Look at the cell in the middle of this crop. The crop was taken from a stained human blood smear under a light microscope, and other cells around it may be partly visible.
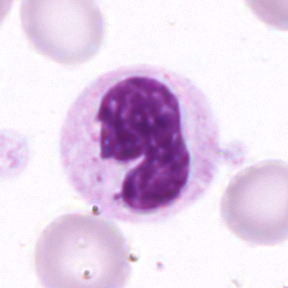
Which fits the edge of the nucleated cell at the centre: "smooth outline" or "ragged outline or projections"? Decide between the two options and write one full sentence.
Neither ragged parts nor projections, blebs or tags mark the edge of the cell.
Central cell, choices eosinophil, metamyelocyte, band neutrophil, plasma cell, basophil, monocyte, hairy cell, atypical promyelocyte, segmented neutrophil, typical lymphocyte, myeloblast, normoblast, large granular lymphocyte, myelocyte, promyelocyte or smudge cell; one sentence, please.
This crop's central cell is a band neutrophil.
